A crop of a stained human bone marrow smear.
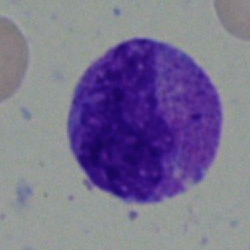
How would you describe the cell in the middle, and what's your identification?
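Nothing sticks out from the surface, no projections or blebs. The dark purple material is mottled and clumped, not smooth. The cell's right part is a lighter purple than its left. No vacuoles in it either. It's a myelocyte.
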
